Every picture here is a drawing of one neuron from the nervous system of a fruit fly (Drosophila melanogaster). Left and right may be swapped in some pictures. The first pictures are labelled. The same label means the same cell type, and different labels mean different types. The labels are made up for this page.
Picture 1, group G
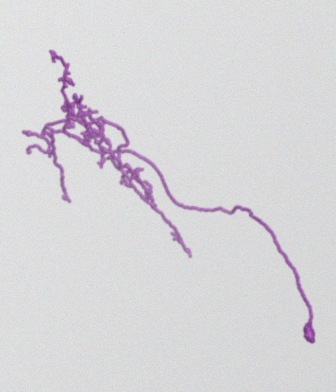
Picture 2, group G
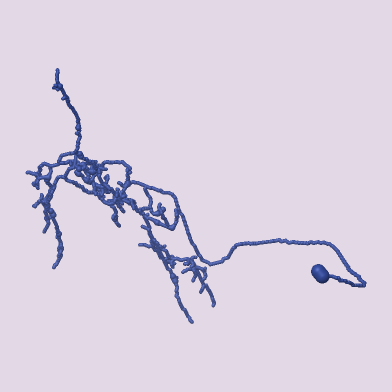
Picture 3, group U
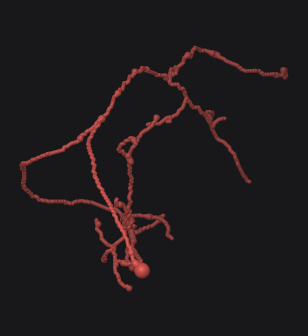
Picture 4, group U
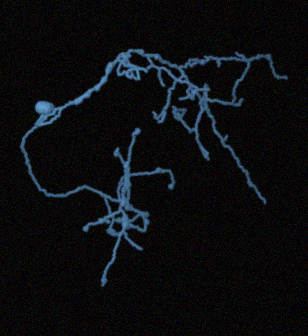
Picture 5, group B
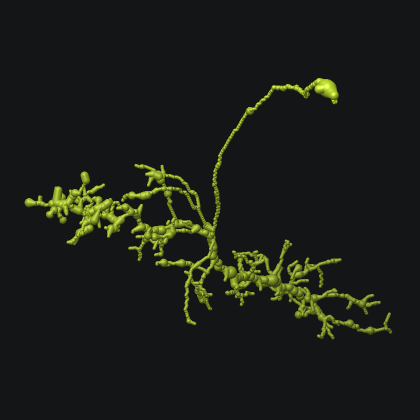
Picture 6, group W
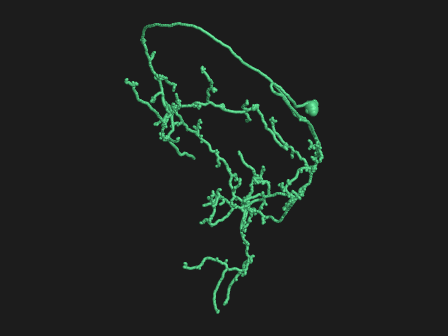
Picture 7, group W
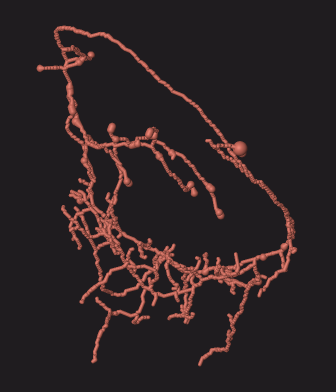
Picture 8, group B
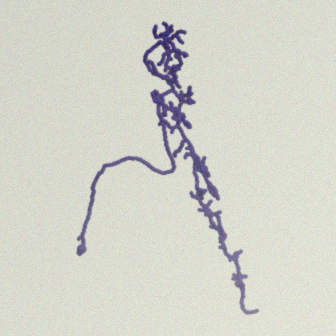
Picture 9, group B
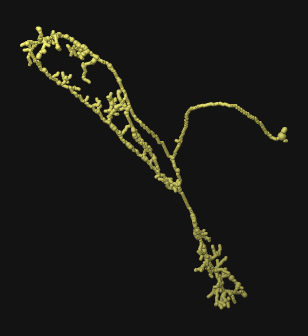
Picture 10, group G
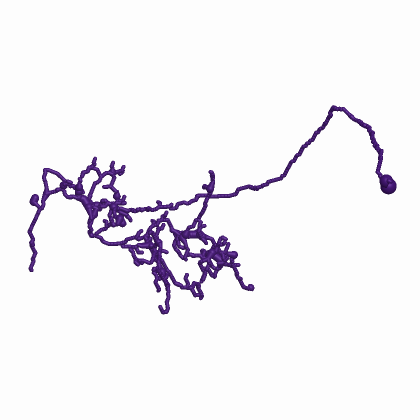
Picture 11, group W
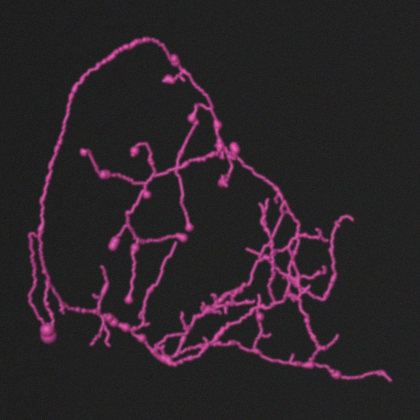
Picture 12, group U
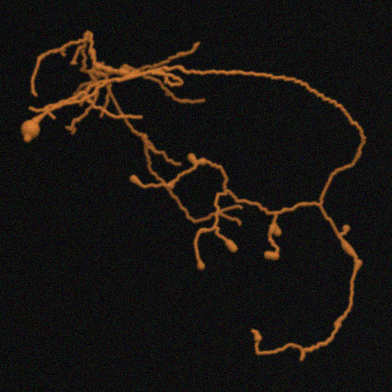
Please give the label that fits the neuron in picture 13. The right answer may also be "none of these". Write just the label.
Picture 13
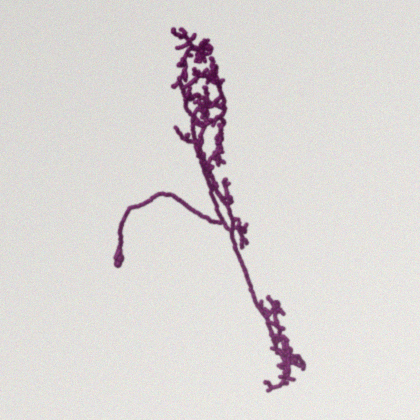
group B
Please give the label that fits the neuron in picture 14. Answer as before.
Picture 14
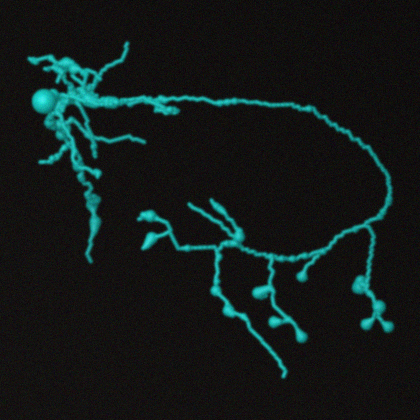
group U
